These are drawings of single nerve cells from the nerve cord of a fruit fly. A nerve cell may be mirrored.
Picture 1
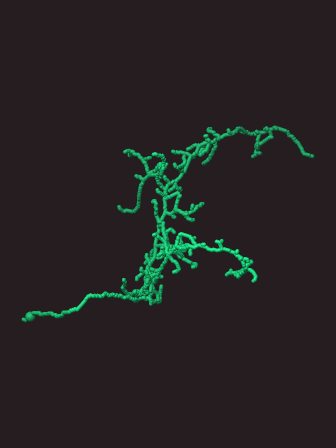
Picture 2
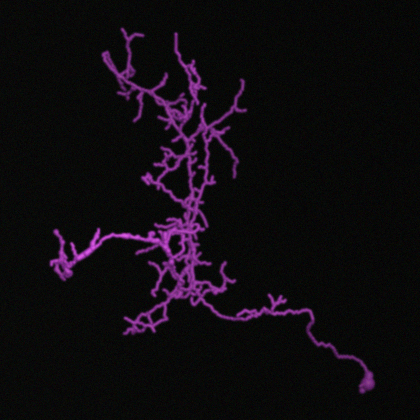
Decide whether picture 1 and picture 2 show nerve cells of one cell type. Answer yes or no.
yes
